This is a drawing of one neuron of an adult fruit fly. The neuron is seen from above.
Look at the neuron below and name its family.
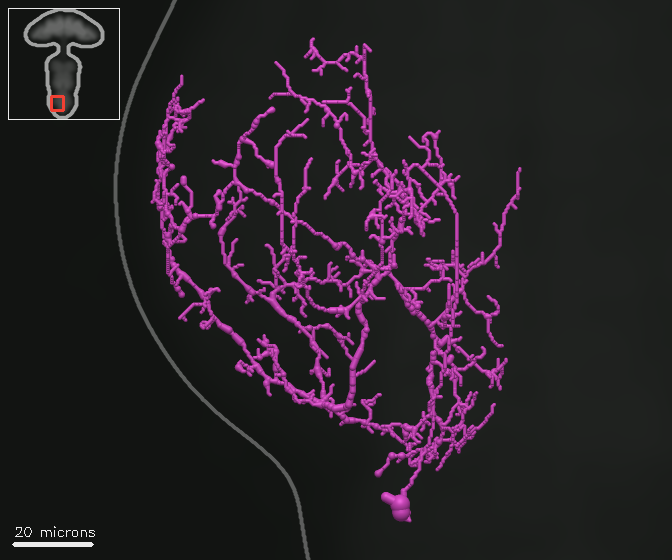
hemilineage 03A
